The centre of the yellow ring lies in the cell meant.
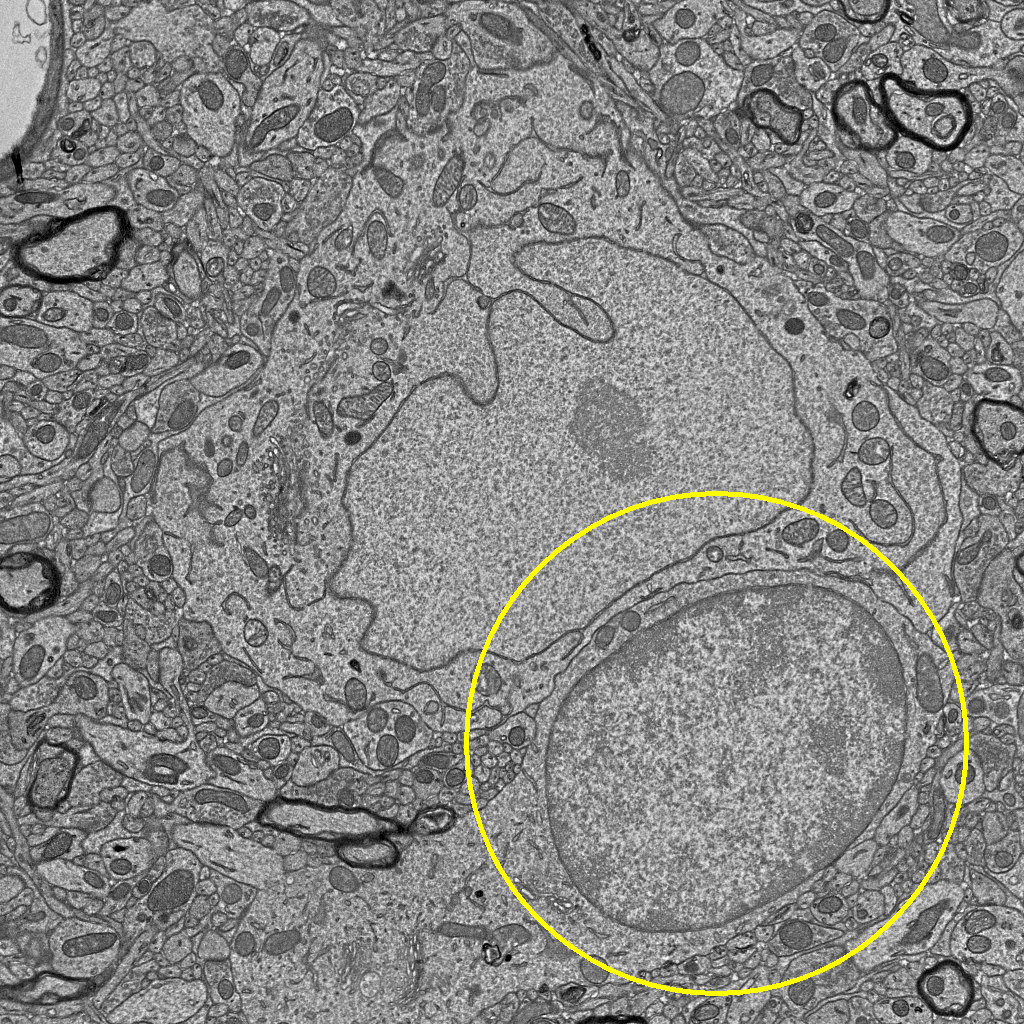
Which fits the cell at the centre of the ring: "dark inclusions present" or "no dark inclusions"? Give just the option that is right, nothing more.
No dark inclusions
